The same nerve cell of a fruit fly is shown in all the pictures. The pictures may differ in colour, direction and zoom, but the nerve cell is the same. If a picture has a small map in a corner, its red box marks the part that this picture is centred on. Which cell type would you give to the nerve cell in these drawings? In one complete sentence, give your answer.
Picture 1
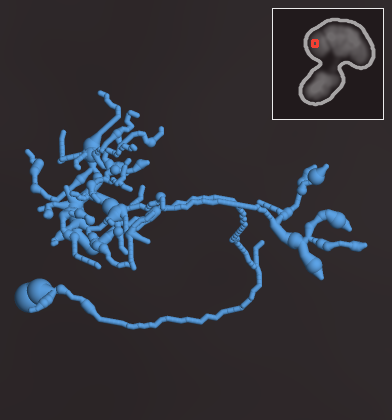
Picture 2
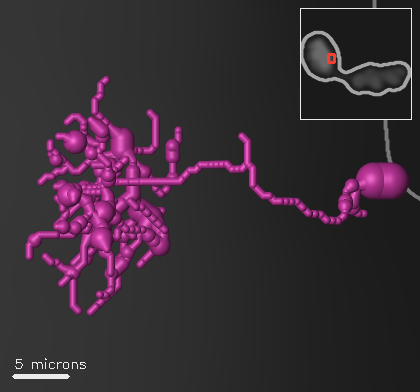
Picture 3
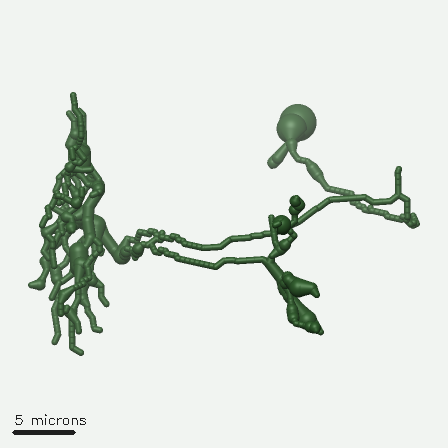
This nerve cell falls under the cell type T4b.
